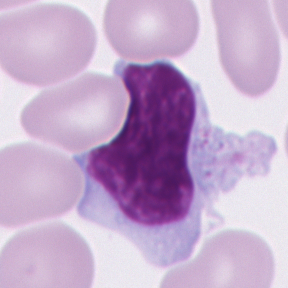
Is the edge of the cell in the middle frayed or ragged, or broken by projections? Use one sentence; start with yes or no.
Yes, the edge of this particular cell is rough.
